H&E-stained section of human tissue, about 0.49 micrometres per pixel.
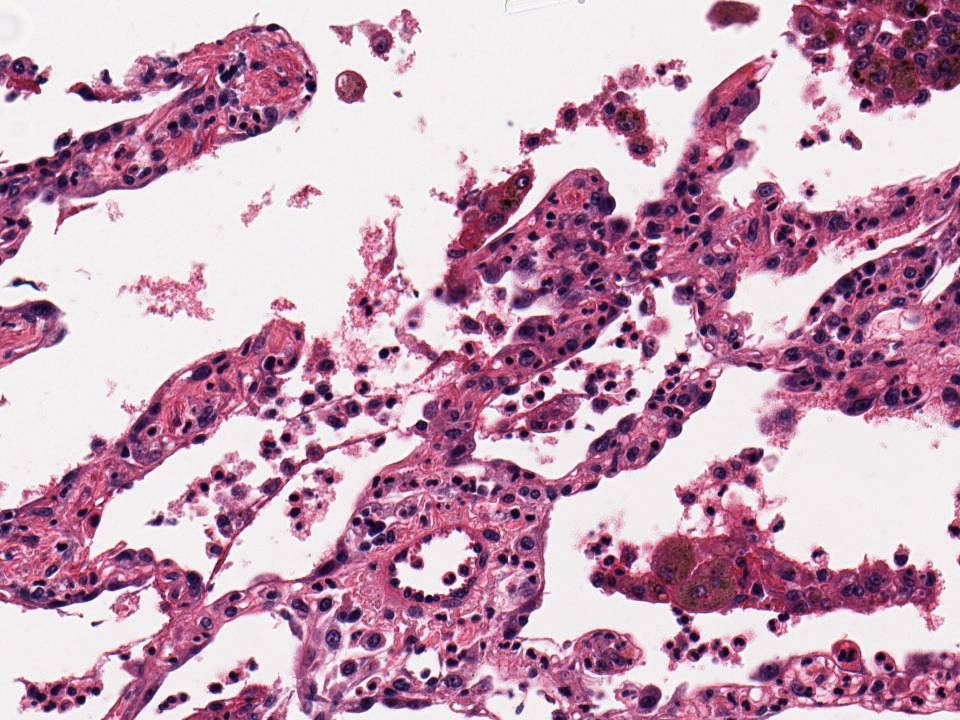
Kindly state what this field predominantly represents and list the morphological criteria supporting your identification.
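I'd call this mainly alveolus. The centre of the field holds empty spaces.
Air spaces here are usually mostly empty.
Single loose cells and small clusters lie detached inside them. Large rounded cells with golden-brown granular cytoplasm lie lower right and upper right. Strand cores are pink fibrous tissue with spindle-shaped nuclei, best seen upper left.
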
